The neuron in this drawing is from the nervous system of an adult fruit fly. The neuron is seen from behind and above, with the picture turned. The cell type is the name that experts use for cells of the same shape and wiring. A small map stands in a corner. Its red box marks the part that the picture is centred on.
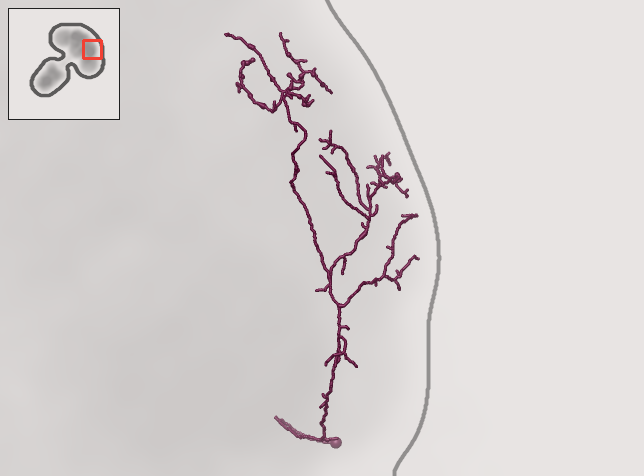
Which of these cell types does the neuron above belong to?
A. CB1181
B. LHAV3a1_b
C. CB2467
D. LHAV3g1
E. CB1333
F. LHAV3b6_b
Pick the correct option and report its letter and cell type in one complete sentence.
It is as CB1181, option A, that the neuron is typed.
